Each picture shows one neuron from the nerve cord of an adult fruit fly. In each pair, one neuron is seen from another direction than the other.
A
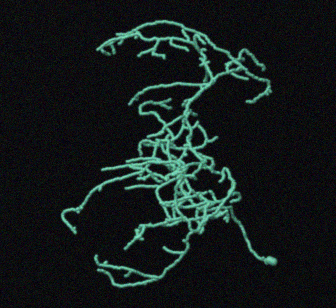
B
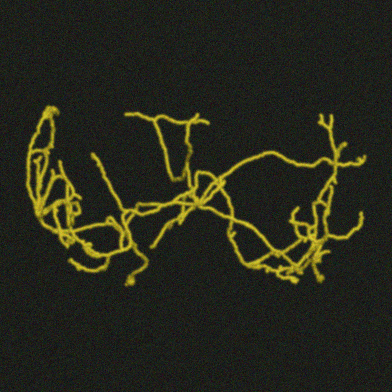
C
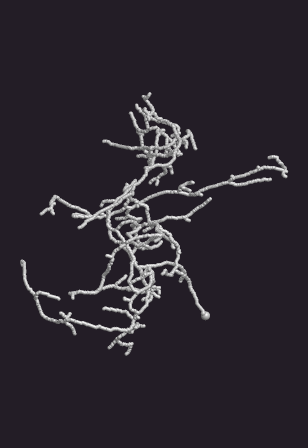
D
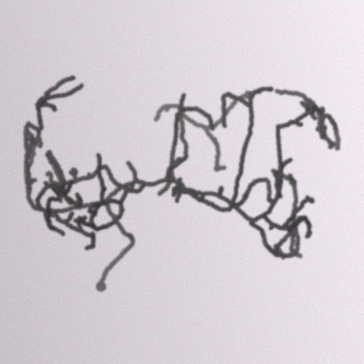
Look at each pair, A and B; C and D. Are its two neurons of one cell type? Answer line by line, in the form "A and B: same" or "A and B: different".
A and B: same
C and D: different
